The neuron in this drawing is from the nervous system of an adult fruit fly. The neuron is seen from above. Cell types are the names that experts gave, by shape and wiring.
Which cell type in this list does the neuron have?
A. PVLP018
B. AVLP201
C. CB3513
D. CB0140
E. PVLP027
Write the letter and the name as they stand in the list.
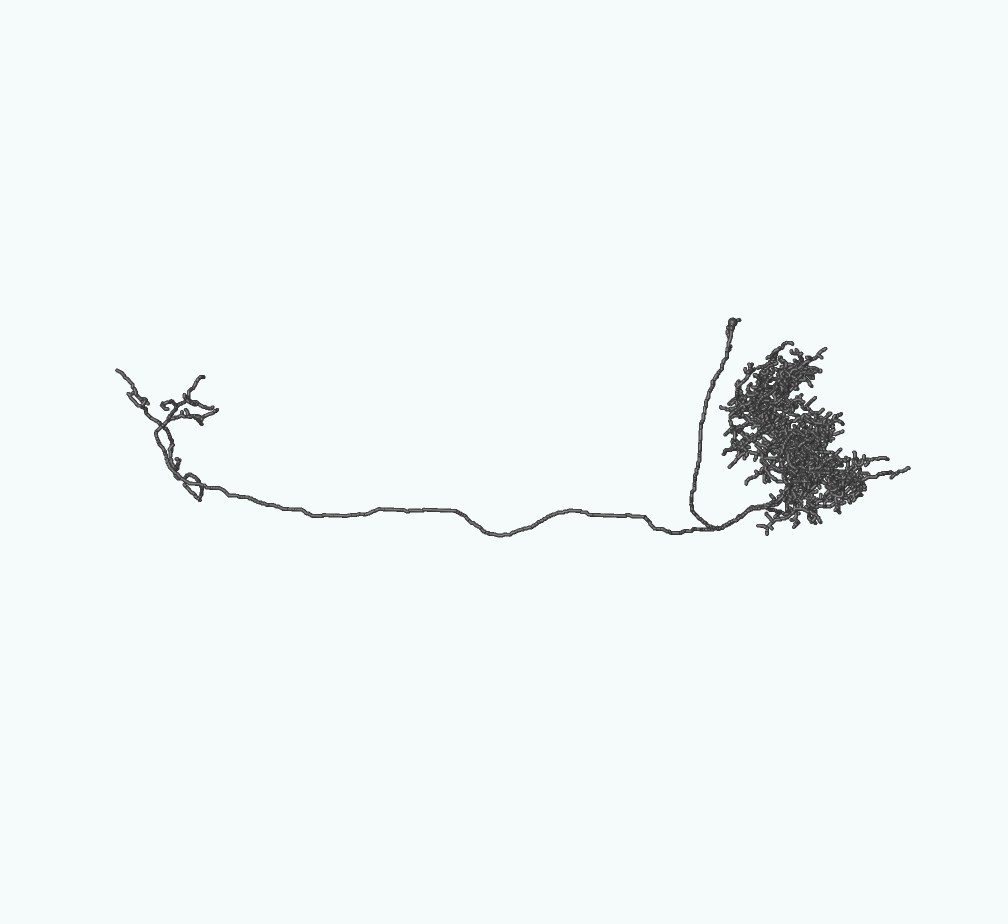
B. AVLP201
